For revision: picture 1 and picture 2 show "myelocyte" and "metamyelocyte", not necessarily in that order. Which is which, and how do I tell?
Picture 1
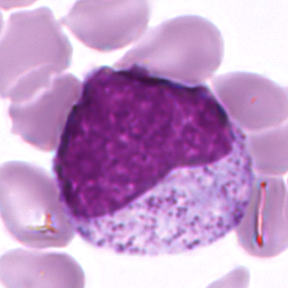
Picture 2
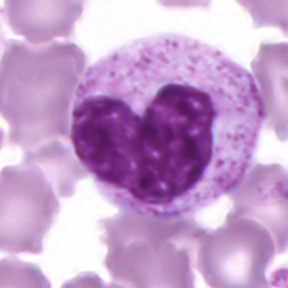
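Picture 1 is the myelocyte, picture 2 the metamyelocyte. In picture 1 the single unlobed nucleus fills the upper and left part and meets the cytoplasm along a fairly straight diagonal border. In picture 2 the single nucleus is heart-shaped, with a notch on its upper side, and sits toward the lower left.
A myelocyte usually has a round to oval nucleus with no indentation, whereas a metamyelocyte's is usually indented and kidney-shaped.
That notch, I think, is the key difference. Picture 2's chromatin is dark purple and coarsely clumped.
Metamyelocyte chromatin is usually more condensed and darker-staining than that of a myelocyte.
The cytoplasm also differs: a pale lilac-pink crescent on the lower right with many small dark purple granules in picture 1, and small reddish-purple granules scattered throughout in picture 2.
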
